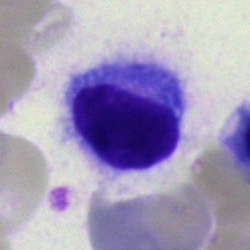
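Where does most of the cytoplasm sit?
Above the nucleus, as a crescent, and it's stained blue.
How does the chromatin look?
Dark and densely stained purple.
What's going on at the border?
It's fringed with fine, hair-like projections.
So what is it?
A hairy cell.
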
